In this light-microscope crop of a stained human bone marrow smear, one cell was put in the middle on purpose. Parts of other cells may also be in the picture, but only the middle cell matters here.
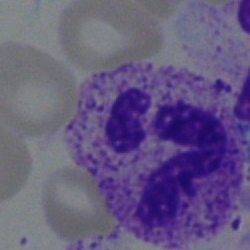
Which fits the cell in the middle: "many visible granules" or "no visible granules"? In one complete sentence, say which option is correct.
Visible granules are present in great number in its cytoplasm.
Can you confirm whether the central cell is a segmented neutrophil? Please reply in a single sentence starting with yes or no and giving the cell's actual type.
Yes, centred in the crop is a segmented neutrophil.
